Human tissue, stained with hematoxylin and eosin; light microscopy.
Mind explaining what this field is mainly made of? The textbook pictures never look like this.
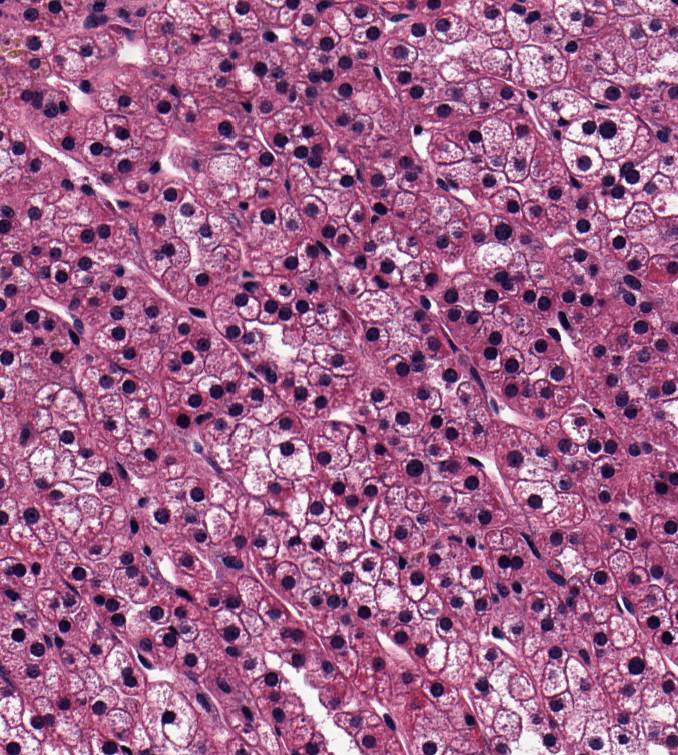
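It's mostly zona fasciculata of the adrenal gland. The cords are built of large polygonal cells with pale, finely vacuolated, foamy cytoplasm, and thin-walled slit-like capillary channels, lined by flattened elongated endothelial nuclei, run between them.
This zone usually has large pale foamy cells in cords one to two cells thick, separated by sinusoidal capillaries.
Otherwise there's scant stroma, no broad collagen bands between the cords, and no glands, ducts or tubules with lumens.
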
